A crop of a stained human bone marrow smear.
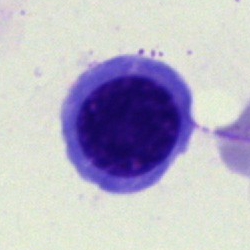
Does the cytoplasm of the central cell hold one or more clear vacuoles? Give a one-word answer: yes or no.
No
